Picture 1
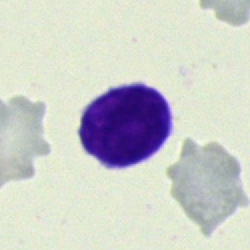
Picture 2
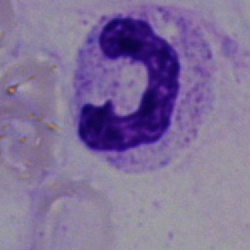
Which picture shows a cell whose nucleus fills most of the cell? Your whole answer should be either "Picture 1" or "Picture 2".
Picture 1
